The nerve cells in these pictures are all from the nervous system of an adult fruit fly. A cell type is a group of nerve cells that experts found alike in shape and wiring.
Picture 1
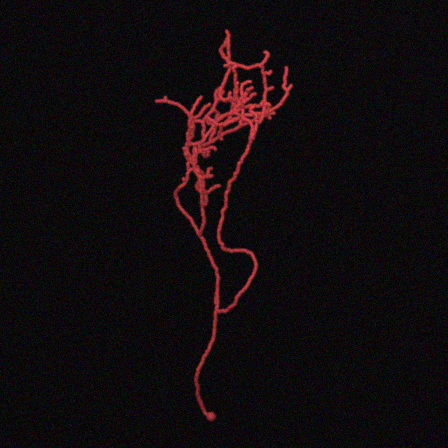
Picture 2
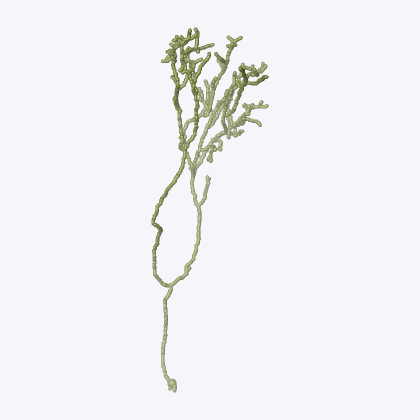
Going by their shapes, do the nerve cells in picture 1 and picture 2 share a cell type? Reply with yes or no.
yes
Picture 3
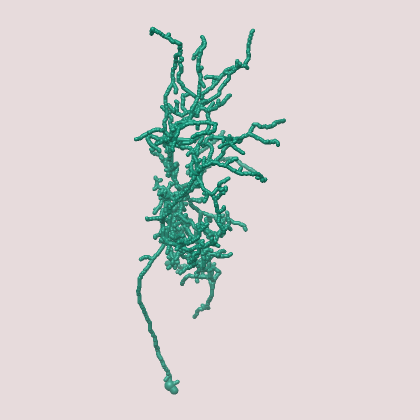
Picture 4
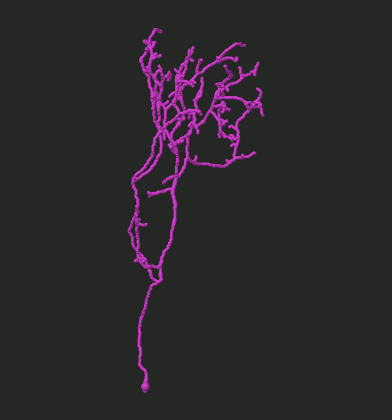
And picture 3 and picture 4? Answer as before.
no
